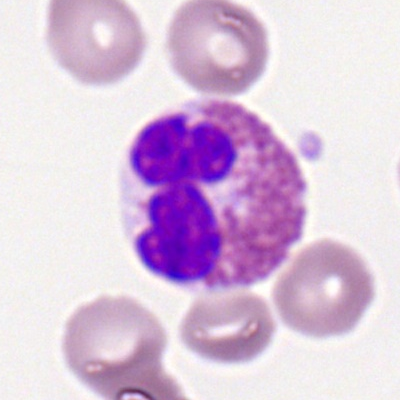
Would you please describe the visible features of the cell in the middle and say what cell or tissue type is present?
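Start with the nucleus: it lies toward the left side of the cell, and its chromatin is dense and deep purple. Now move to the right side, where coarse pinkish-red granules crowd the cytoplasm. This is an eosinophil.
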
